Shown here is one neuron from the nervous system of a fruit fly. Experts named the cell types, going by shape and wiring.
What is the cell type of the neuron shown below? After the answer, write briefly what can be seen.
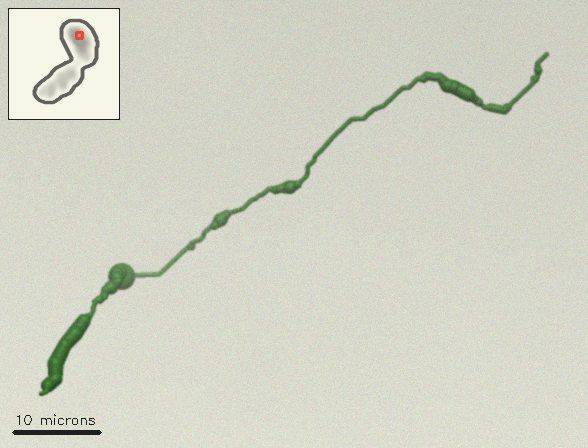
The cell type is R8p. Its broad class is photoreceptor or other optic-lobe sensory neuron. From left to right in the picture it spans about 60 microns. There are a dozen or fewer branch ends.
